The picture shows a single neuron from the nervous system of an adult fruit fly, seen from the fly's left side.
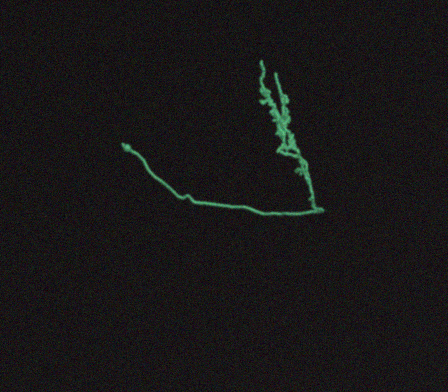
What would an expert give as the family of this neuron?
hemilineage WEDd2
